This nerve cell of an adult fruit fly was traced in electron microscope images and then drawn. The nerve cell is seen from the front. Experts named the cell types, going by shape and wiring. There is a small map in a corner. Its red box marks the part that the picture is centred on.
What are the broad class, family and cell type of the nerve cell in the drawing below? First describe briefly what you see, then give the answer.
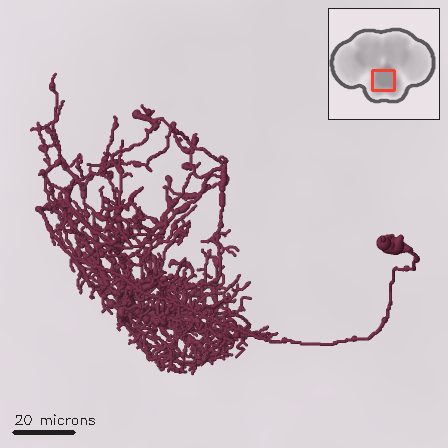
From left to right in the picture it spans about 130 microns. In this view it is wider than it is tall. This is a nerve-cord intrinsic neuron. Its family is hemilineage 01A. It is of cell type IN01A012.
